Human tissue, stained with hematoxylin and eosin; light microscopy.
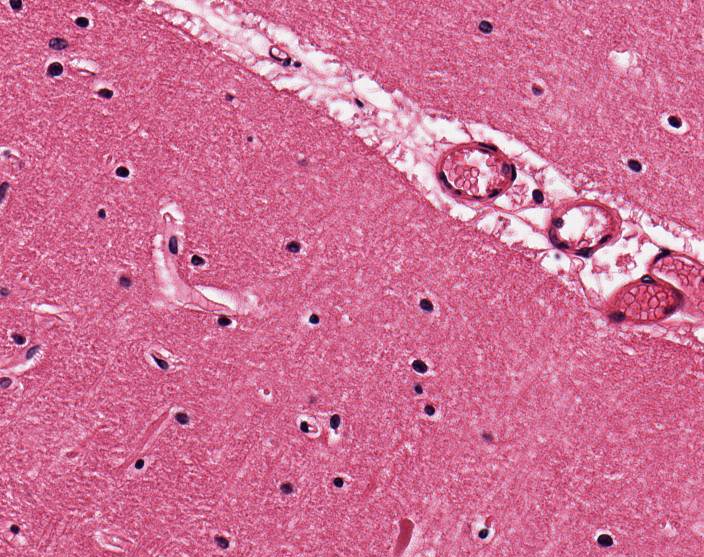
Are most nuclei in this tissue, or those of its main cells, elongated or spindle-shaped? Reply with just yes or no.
No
